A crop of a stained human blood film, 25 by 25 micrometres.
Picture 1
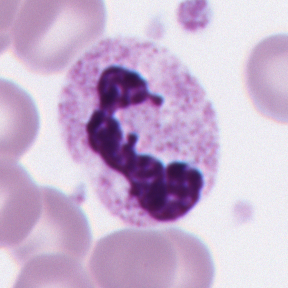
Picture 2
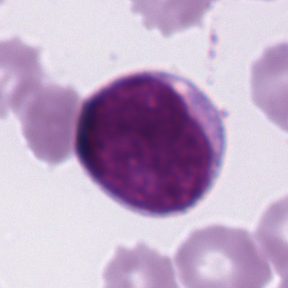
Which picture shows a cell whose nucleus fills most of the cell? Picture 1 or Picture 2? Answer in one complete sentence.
In picture 2, the nucleus fills most of the cell.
